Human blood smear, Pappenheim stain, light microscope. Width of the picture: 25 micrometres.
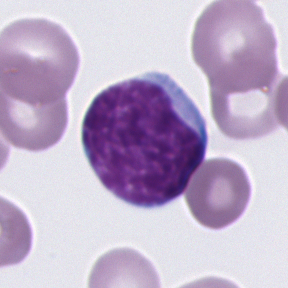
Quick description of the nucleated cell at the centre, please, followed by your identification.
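A roughly round nucleus fills most of the cell. The cytoplasm is a scant, pale blue crescent, widest at the upper right, and shows no visible granules. The cell outline is smooth and lacks surface projections. This is a myeloblast.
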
